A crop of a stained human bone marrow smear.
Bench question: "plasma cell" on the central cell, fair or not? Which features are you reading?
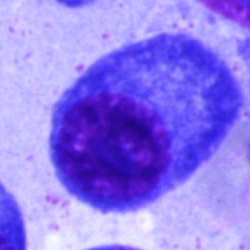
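Eccentric nucleus in the lower-left part of the cell: goes with plasma cell.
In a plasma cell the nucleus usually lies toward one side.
Chromatin coarse and clumped, dark purple masses between lighter spots: plasma cell again.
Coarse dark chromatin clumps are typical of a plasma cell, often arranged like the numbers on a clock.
Cytoplasm abundant, a wide zone on the upper-right side of the nucleus, staining deep blue: also with plasma cell.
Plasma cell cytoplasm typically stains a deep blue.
No granules; outline oval and smooth, long axis running lower left to upper right. Verdict: plasma cell, not proerythroblast.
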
